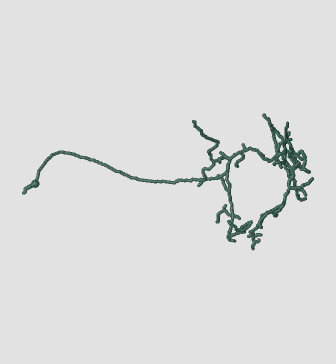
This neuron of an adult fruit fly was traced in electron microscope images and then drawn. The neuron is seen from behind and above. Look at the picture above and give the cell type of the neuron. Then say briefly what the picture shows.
Its cell type is IN13B096_b. Its broad class is nerve-cord intrinsic neuron. The cell body is on the left of the picture. In this view it is wider than it is tall.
